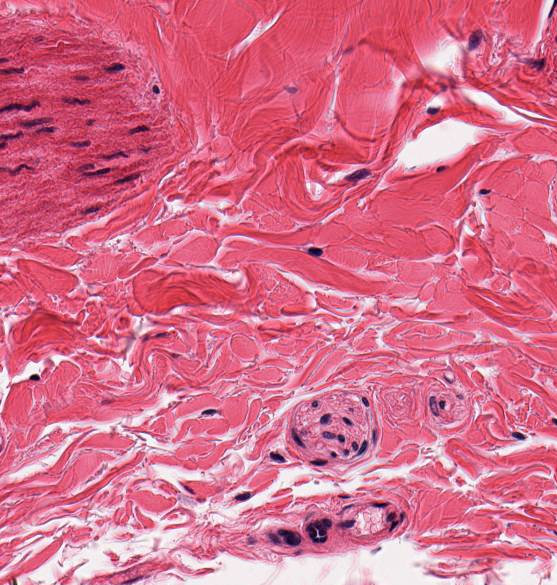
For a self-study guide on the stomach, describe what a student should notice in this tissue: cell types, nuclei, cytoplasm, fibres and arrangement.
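Look first at the thick eosinophilic collagen bundles: they take up most of the field and run in many different directions. Between them, small dark fibroblast nuclei are sparsely scattered. Notice that there is no epithelium anywhere, and no fat cells either.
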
